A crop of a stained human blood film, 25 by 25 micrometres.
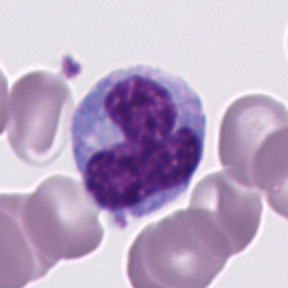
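Monocyte in a stained smear of human peripheral blood, central cell. Chromatin dark purple, mottled and strand-like. Cytoplasm pale grey-blue, lacking coarse coloured granules. Paler, nearly clear patch in the cytoplasm on the left, beside the nuclear indentation. Nucleus fills about 60% of the cell's area.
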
